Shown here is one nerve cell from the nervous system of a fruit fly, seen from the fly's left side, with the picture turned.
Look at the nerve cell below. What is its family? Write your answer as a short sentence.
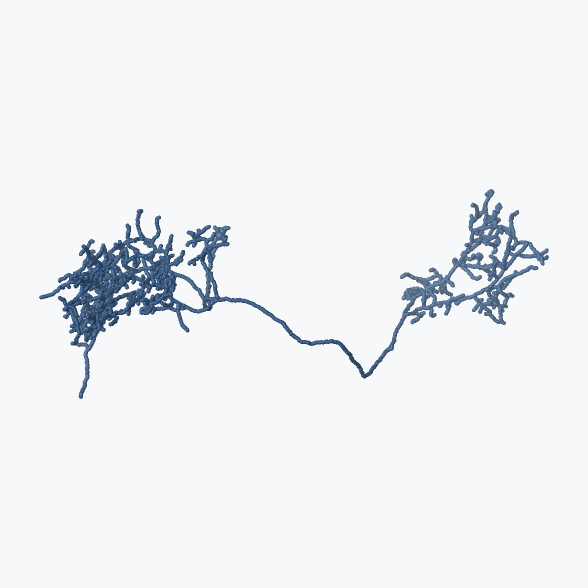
The family is hemilineage VESa2.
